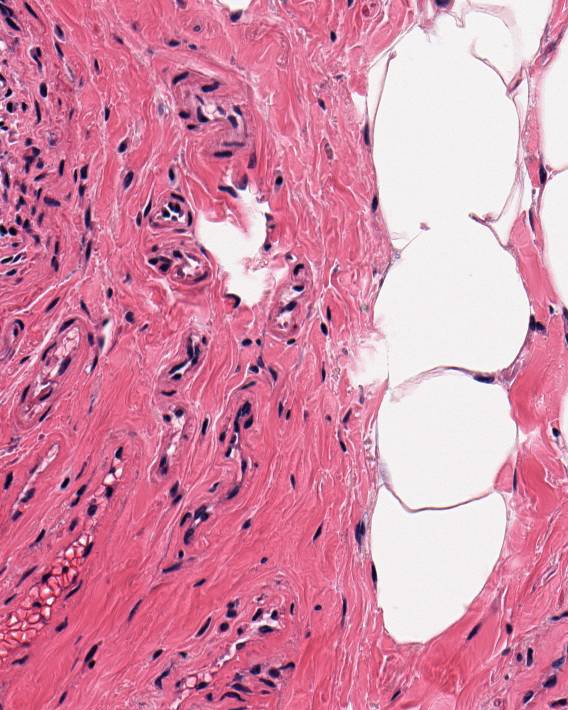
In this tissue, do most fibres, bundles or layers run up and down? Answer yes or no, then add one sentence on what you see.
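Yes. The collagen bundles are wavy and run mainly from top to bottom.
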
